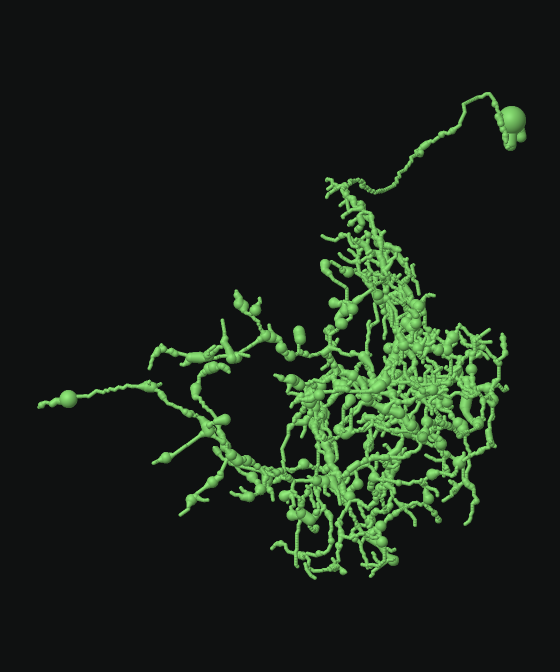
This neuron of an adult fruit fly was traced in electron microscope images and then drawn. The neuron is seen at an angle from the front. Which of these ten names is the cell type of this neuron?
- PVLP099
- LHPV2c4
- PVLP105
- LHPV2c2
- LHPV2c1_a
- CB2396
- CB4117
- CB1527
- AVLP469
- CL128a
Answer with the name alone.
PVLP099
